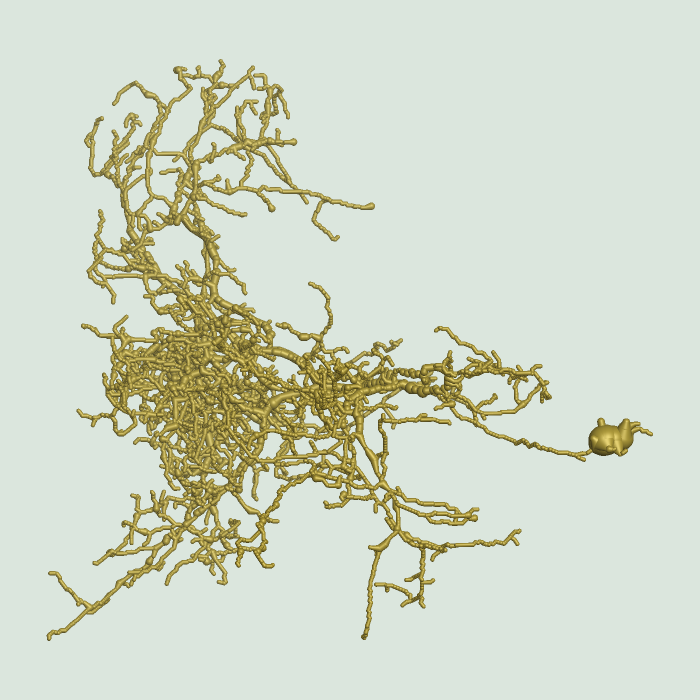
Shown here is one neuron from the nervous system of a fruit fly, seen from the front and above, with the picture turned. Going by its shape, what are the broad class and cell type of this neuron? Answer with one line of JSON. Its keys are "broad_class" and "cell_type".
{"broad_class": "central-brain intrinsic neuron", "cell_type": "PS059"}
